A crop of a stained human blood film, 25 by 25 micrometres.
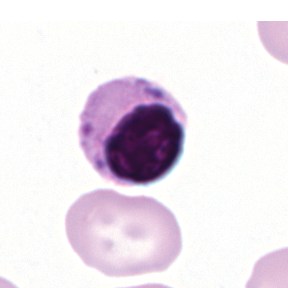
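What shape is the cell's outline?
Roughly round.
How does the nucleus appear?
As a single oval mass without lobes, with no nucleoli visible.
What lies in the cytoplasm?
A few coarse purple granules, scattered through it.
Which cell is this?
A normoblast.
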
